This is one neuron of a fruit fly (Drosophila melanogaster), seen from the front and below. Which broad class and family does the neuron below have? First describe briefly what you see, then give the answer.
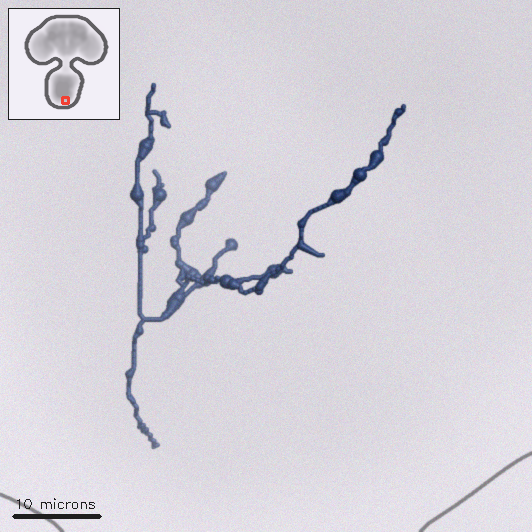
The drawing shows no cell body. From top to bottom in the picture it spans about 45 microns. It is a sensory neuron entering the nerve cord. Its family is called class mechanosensory proprioceptive.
